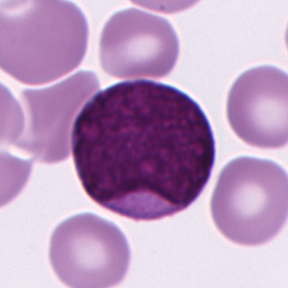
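Myeloblast, the central cell in a stained smear of human peripheral blood. Its nucleus occupies most of the cell and is indented along its lower edge. The cytoplasm is scant and pale lilac, appearing chiefly as a crescent at the bottom of the cell.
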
